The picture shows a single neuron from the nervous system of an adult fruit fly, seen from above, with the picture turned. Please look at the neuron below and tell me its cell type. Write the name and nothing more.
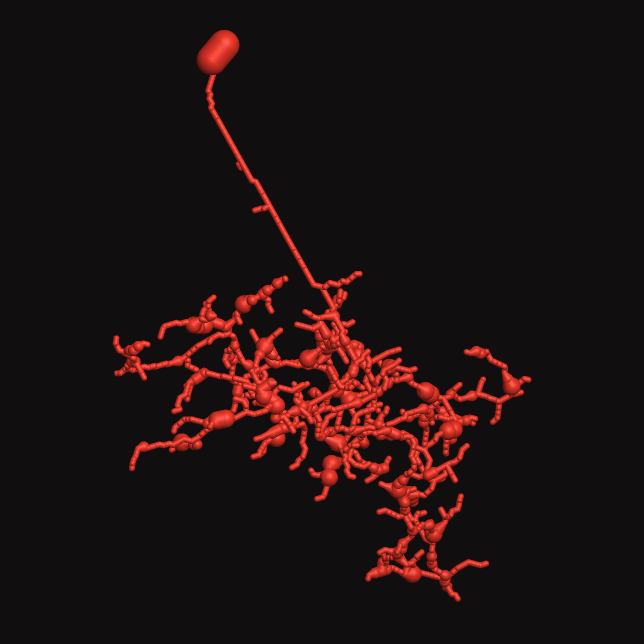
Cm7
